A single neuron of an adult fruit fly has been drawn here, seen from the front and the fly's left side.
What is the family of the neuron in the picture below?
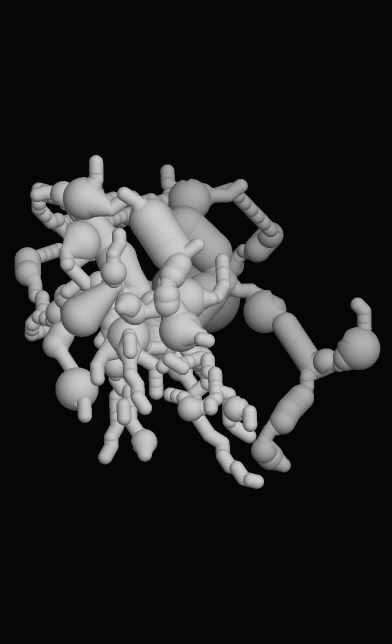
T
